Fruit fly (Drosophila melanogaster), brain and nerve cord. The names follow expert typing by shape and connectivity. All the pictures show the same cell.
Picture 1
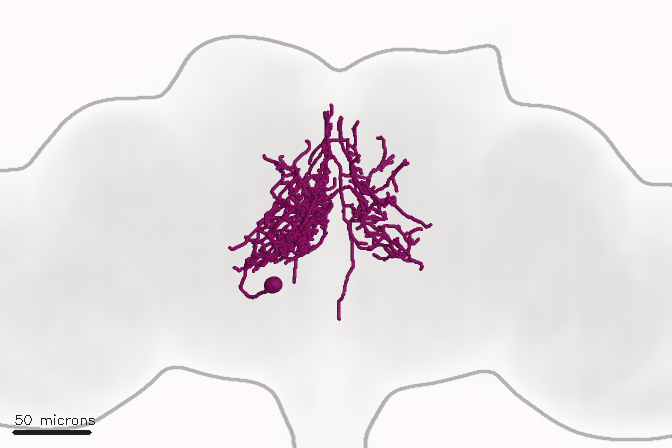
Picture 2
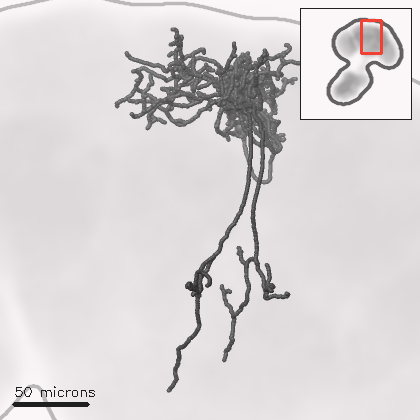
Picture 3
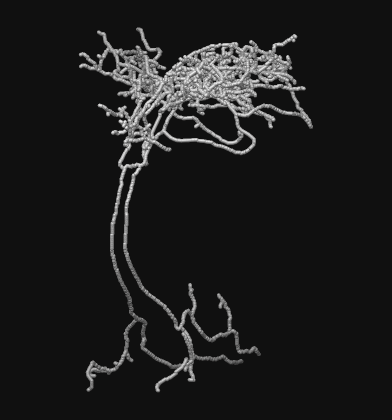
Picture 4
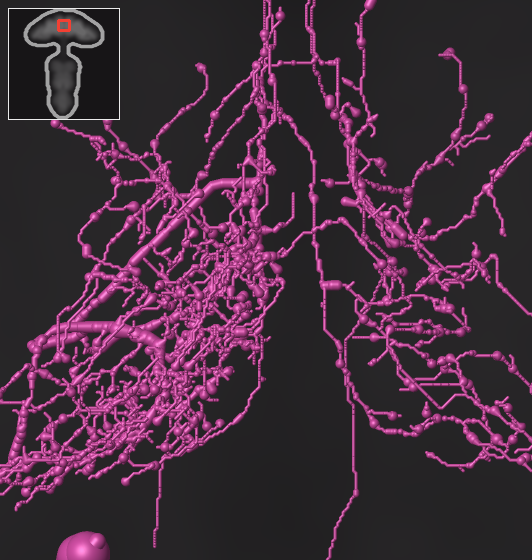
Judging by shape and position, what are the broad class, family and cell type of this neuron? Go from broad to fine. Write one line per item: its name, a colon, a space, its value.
broad class: descending neuron
family: hemilineage SMPpv1
cell type: DNpe048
